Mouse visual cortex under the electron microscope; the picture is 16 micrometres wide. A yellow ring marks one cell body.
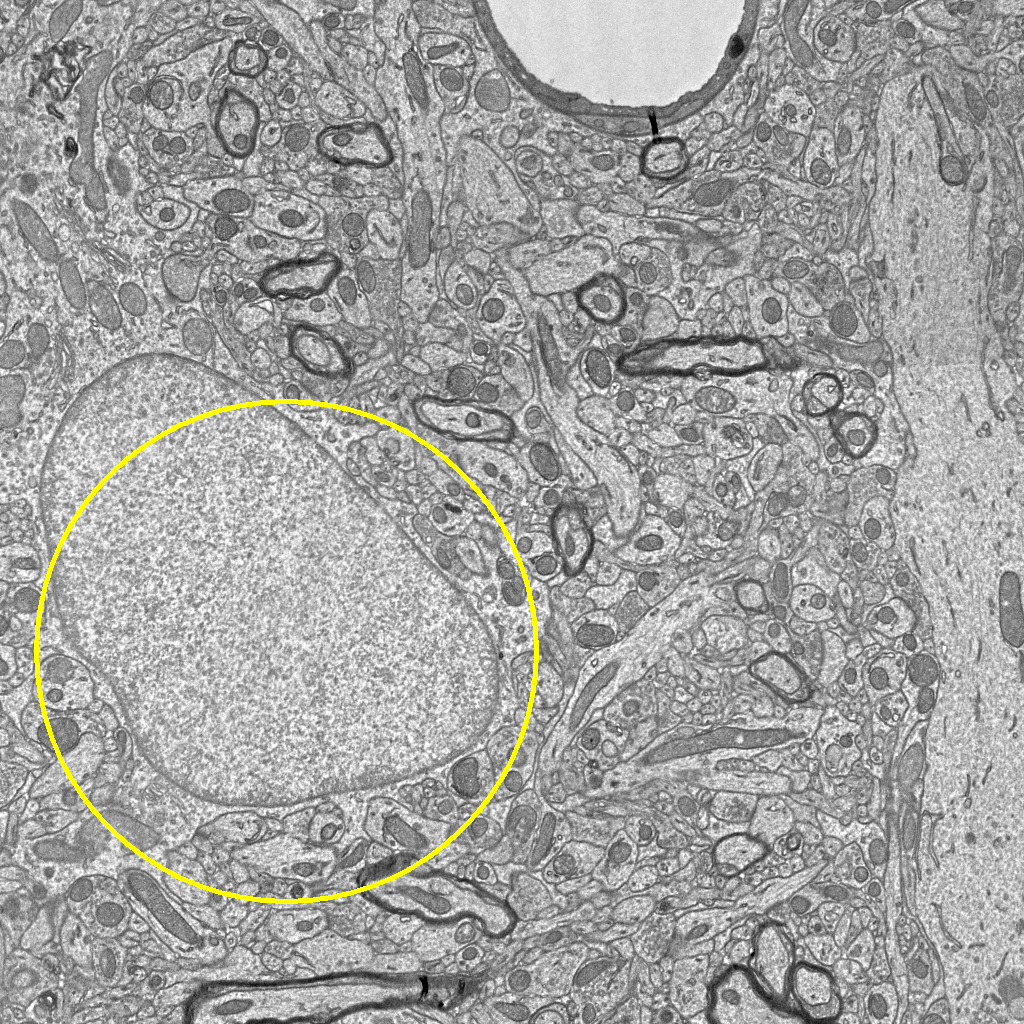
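Astrocyte, the marked cell. The whole outline of its nucleus shows in this plane, and the envelope, as far as I can follow it, runs smoothly, with no deep folds or indentations. The chromatin looks fine-grained and evenly spread, without large dark clumps, and I find no distinct nucleolus standing out.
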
